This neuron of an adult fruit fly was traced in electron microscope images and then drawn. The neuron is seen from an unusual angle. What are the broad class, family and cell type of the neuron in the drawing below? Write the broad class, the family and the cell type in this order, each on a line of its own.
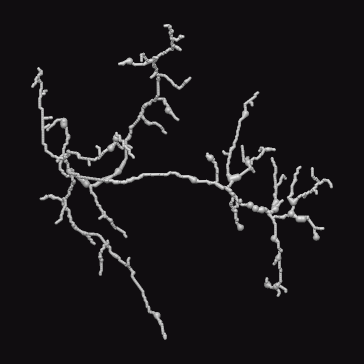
nerve-cord intrinsic neuron
hemilineage 21A
IN21A079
